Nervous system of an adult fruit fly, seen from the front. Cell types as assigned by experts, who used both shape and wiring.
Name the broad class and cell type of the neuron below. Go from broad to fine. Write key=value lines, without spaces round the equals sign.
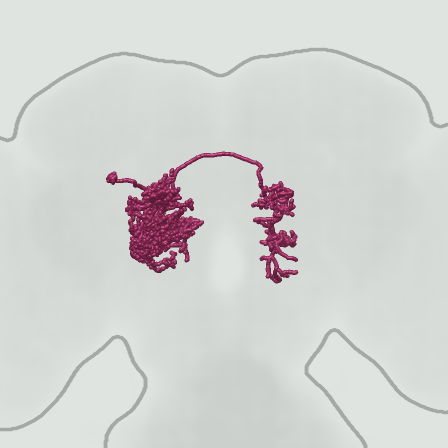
broad_class=central-brain intrinsic neuron
cell_type=LAL073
